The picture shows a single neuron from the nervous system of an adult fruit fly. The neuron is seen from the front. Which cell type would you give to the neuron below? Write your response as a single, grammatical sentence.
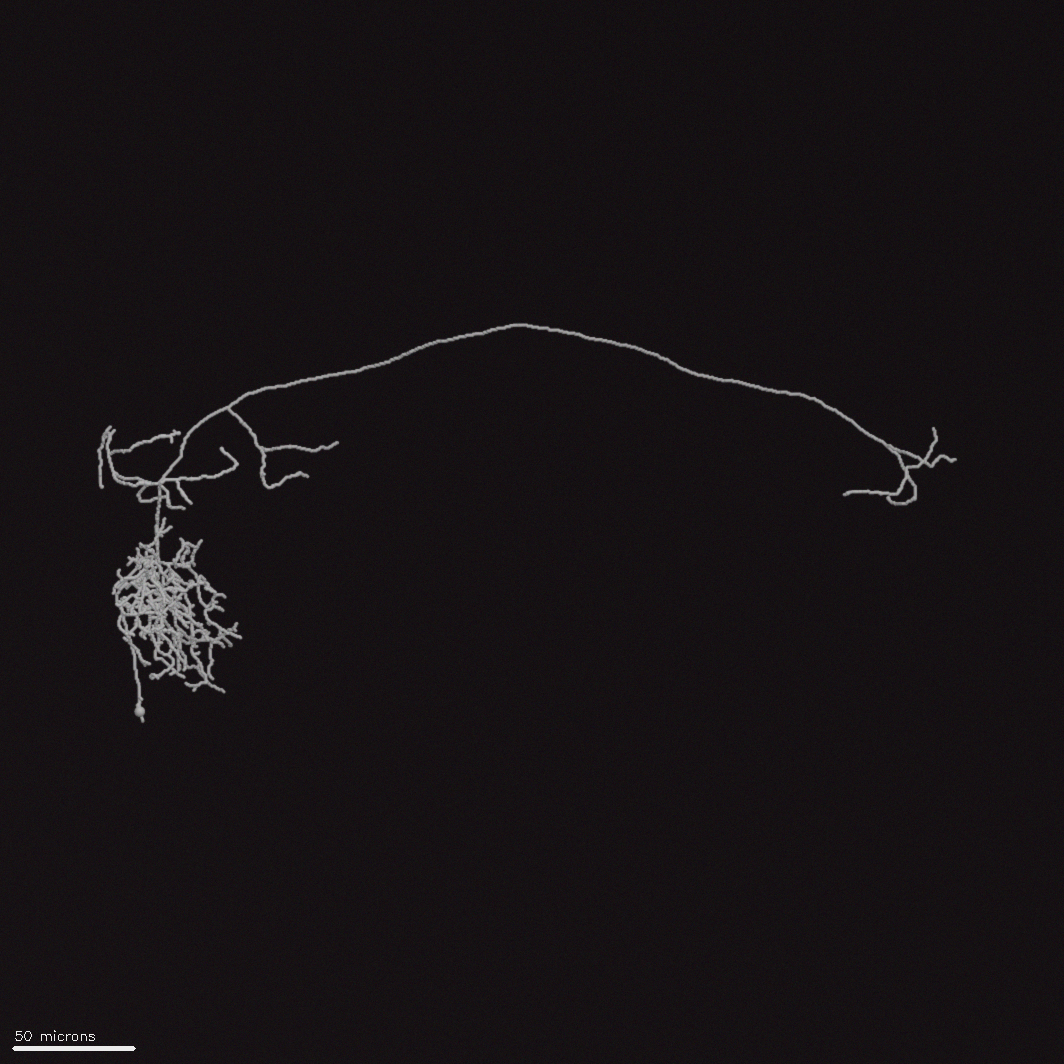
The type assigned to this neuron is AVLP132.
